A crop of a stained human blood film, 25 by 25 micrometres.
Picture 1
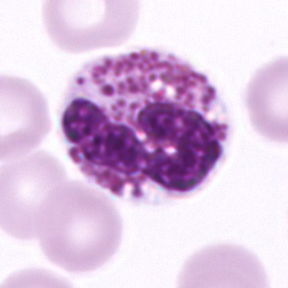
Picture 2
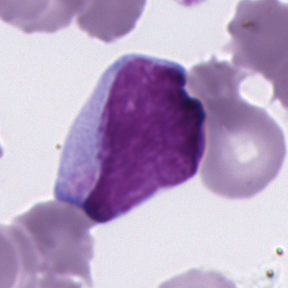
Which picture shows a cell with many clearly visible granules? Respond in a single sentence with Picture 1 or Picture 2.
The cell of picture 1 has a cytoplasm rich in visible granules.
